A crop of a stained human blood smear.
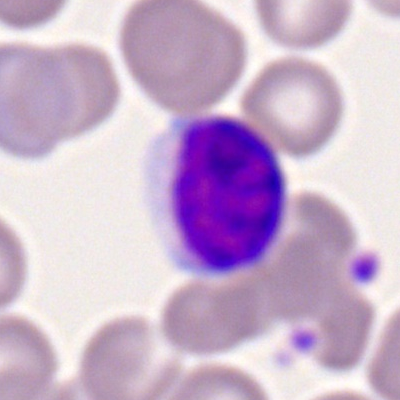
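Lymphocyte, the central cell. Notice its round to slightly oval shape and smooth edge. Its nucleus fills most of the cell. See how the chromatin is dark purple and coarsely clumped. The cytoplasm is a narrow rim: a thin pale blue crescent, mostly on the left.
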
